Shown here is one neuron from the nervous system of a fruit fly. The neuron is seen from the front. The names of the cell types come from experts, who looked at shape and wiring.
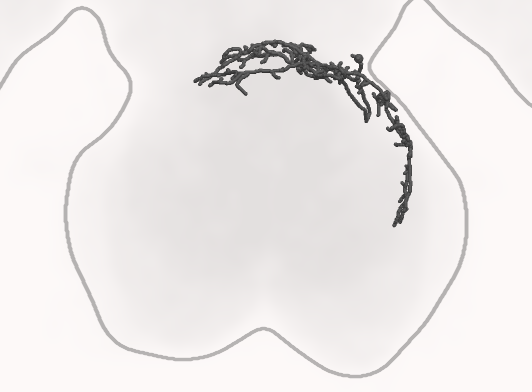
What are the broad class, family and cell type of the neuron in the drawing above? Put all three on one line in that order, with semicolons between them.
nerve-cord intrinsic neuron; hemilineage 11B; IN11B015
